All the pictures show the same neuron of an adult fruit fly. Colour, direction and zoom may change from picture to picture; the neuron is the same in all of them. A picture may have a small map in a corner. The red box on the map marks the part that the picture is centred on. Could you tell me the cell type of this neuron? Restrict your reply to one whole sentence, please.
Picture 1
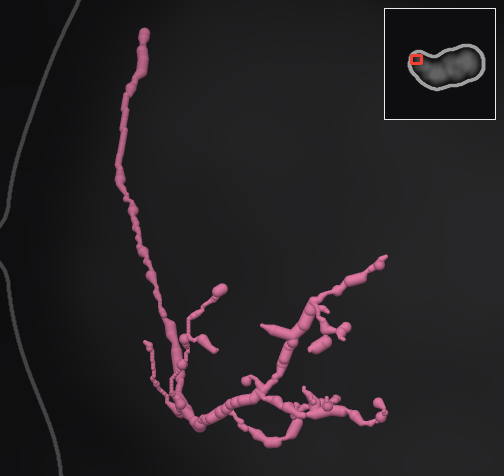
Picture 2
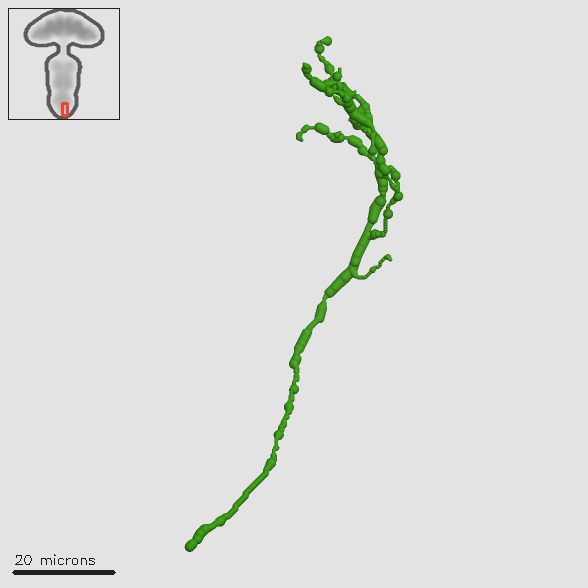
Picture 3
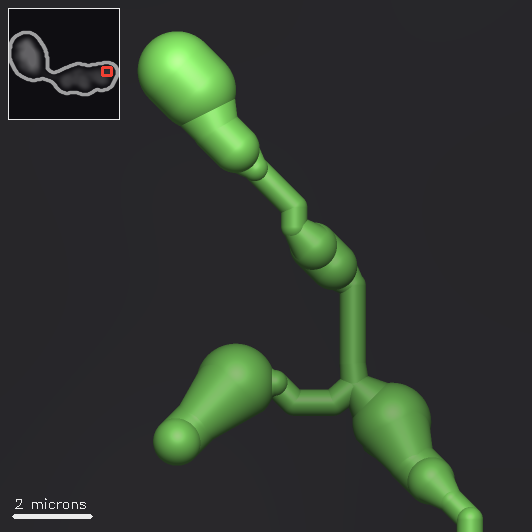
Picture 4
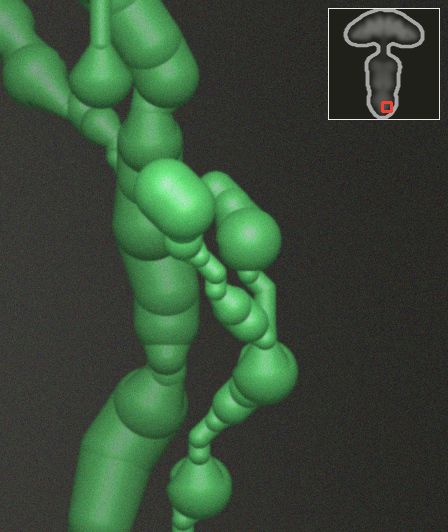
Belonging to the cell type SNxx02 is this neuron.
